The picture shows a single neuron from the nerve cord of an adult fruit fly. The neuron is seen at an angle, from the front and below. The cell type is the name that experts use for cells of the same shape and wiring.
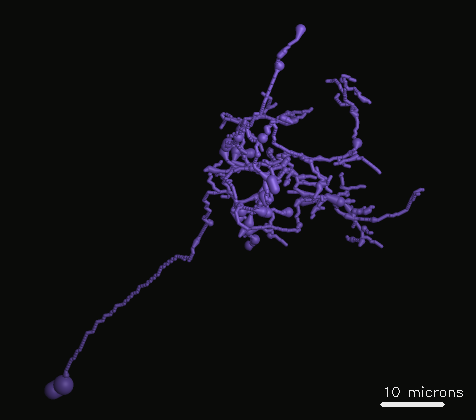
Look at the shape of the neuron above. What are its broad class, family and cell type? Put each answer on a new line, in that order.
nerve-cord intrinsic neuron
hemilineage 01B
IN01B081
